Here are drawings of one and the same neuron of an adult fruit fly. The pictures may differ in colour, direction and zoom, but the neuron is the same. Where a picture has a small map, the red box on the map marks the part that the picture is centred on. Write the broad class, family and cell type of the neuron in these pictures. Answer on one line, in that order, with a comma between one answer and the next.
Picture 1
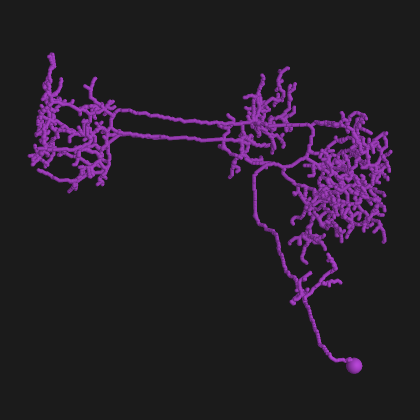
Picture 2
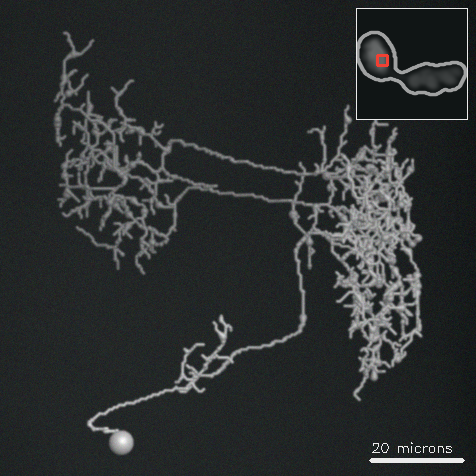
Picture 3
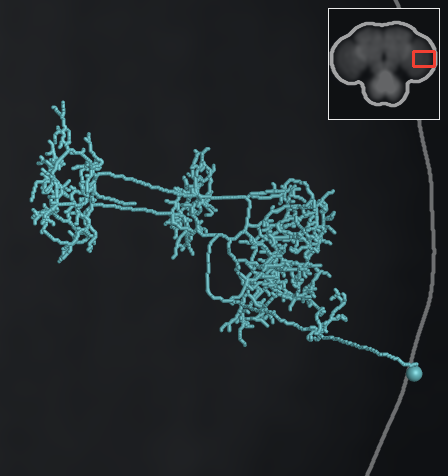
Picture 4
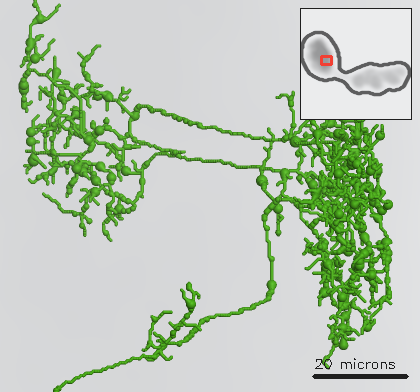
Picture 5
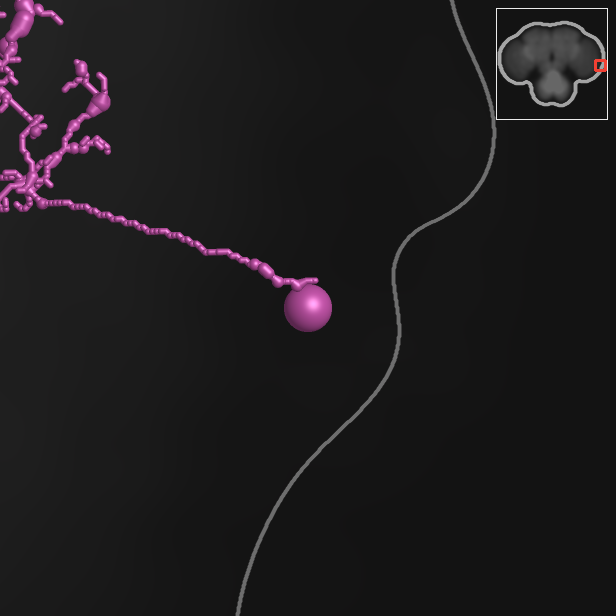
optic-lobe intrinsic neuron, TmY, TmY15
